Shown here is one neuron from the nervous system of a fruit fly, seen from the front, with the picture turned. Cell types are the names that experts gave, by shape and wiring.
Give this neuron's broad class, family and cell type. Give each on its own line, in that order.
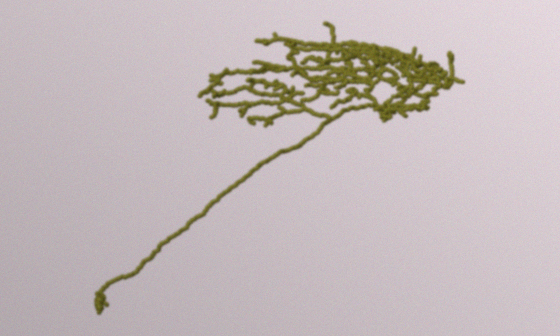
optic-lobe intrinsic neuron
Cm
Cm11b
